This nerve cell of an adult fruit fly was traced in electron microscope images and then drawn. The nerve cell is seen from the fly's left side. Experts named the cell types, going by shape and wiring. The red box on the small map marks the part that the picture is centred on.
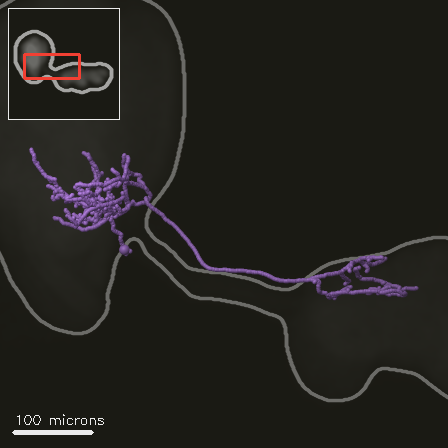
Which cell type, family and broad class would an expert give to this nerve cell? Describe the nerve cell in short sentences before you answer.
The cell body is on the left of the picture. By the scale bar it is about 500 microns wide in this view. Its cell type is DNge008. Its family is hemilineage LB6. Its broad class is descending neuron.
